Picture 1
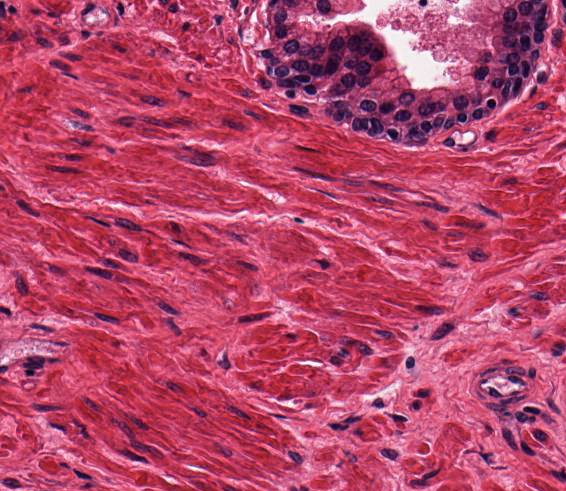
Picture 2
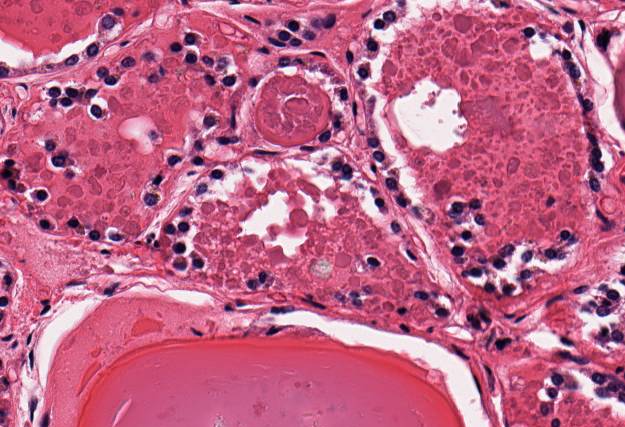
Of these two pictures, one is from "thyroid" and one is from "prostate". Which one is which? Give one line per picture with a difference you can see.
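The field in picture 1 comes from the prostate. The smooth muscle cells have elongated, cigar-shaped dark nuclei set in strongly eosinophilic cytoplasm.
The field in picture 2 comes from the thyroid. Small, round, dark-staining nuclei are crowded mainly around the edges of the nests.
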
